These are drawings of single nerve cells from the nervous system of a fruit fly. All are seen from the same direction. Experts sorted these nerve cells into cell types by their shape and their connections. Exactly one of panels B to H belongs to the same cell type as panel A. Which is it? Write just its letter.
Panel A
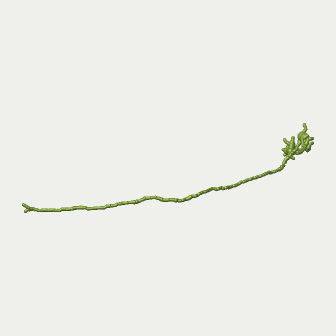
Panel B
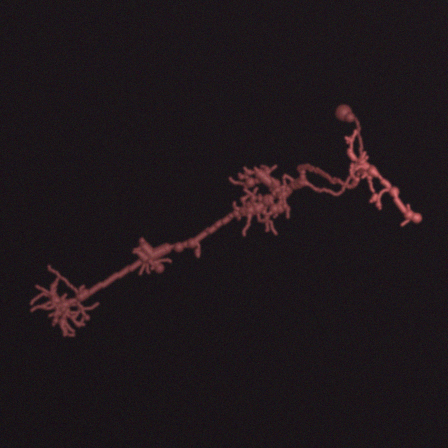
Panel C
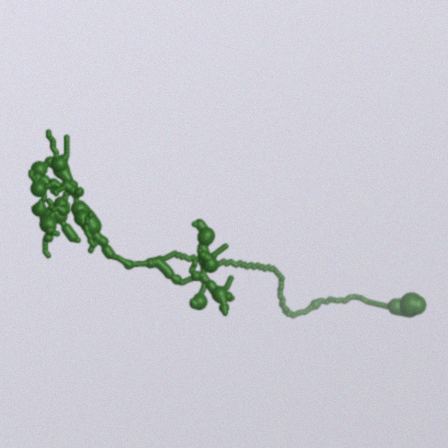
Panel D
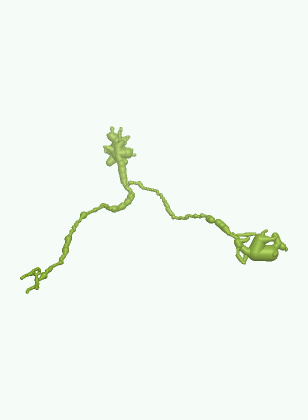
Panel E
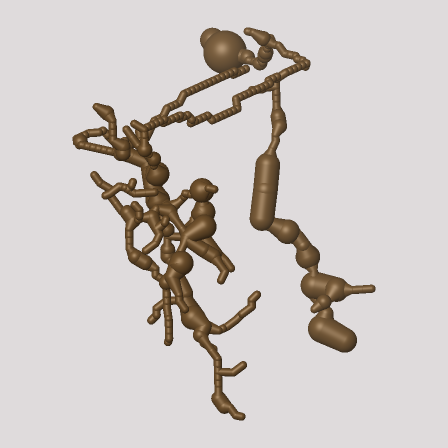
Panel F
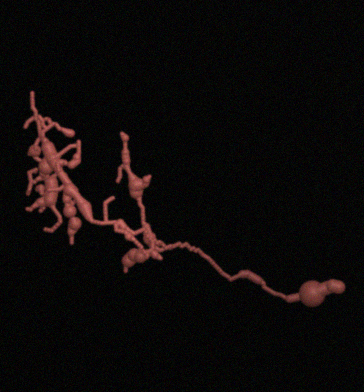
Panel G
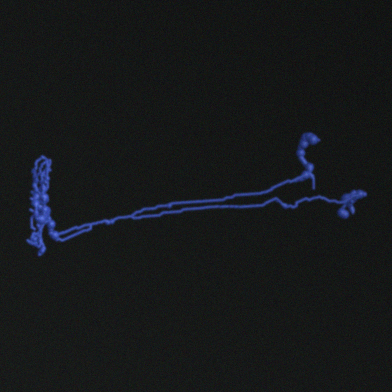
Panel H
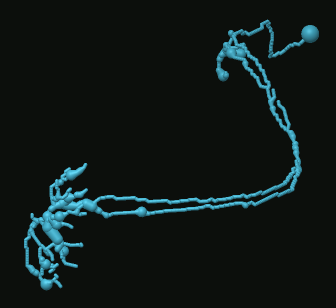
D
